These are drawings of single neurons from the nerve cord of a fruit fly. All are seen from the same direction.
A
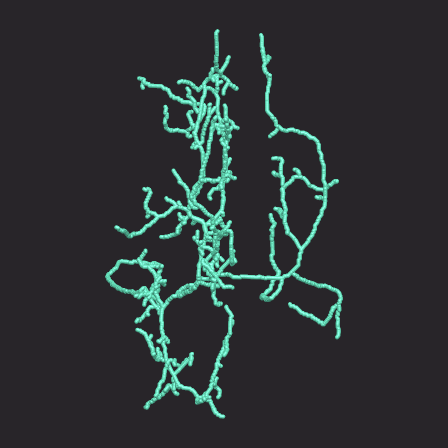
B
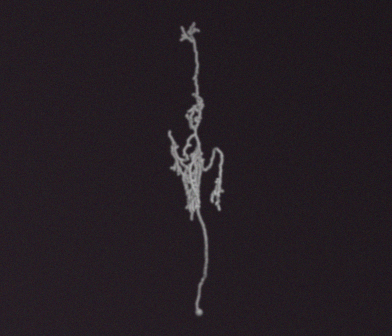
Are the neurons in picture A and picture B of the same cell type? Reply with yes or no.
no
